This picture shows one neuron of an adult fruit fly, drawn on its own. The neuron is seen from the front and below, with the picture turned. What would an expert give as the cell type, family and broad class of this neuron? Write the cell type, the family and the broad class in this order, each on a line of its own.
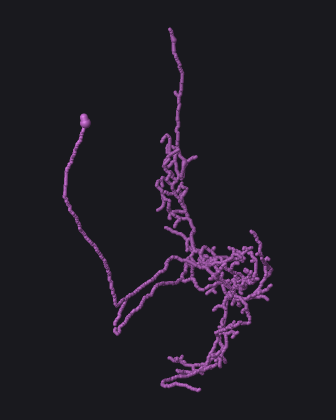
SMP170
hemilineage AOTUv4_ventral
central-brain intrinsic neuron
